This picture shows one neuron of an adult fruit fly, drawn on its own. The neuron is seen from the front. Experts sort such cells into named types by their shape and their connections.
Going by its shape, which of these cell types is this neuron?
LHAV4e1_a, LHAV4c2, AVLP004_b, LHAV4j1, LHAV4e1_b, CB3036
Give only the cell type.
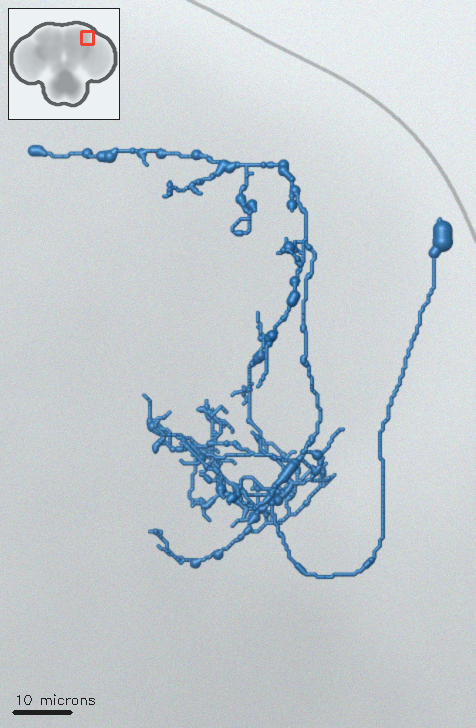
CB3036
